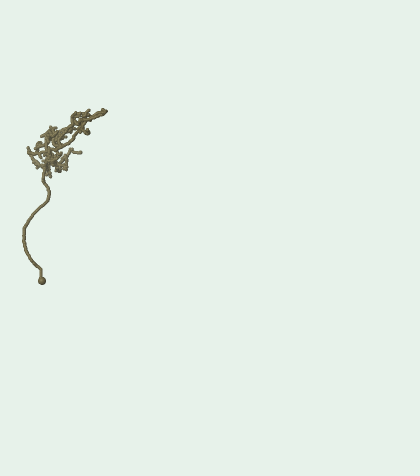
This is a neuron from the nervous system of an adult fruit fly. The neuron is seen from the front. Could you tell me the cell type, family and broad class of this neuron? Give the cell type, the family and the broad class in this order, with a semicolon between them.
CB1238; hemilineage LHa2; central-brain intrinsic neuron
